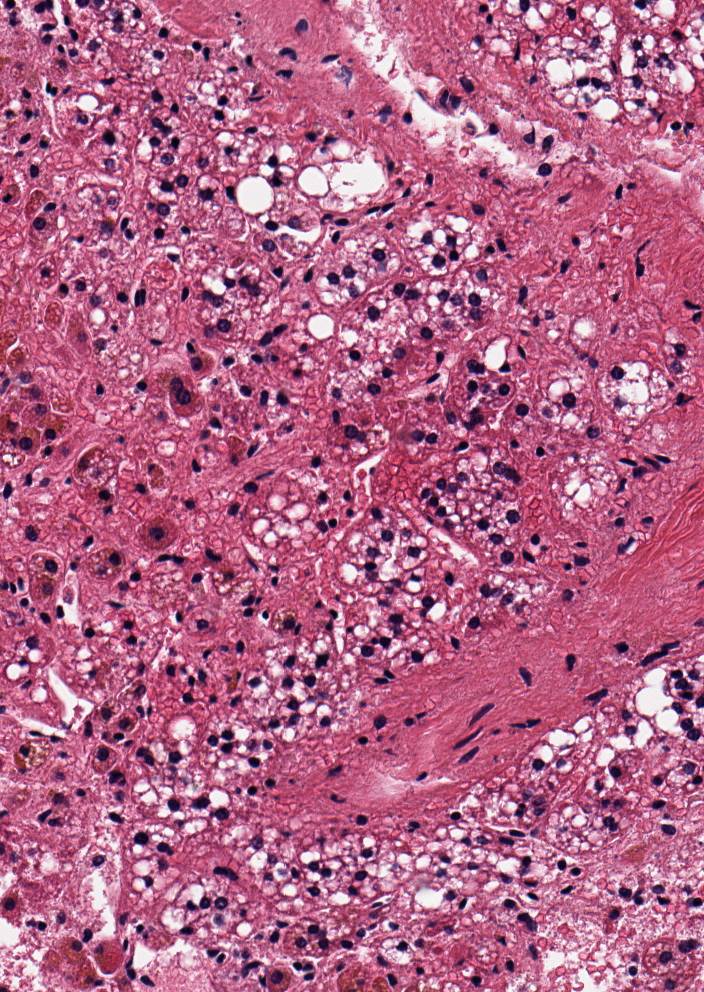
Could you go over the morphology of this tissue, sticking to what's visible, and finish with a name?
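Many of these cells have cytoplasm filled with multiple clear vacuoles, and the vacuoles vary in size; the largest sit in the upper part of the field. Toward the left edge, though, the cells look different: granular pink cytoplasm, brown pigment, few vacuoles. A band of pink fibrous tissue with elongated spindle nuclei runs diagonally from the lower middle toward the right edge. This is adrenal gland.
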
